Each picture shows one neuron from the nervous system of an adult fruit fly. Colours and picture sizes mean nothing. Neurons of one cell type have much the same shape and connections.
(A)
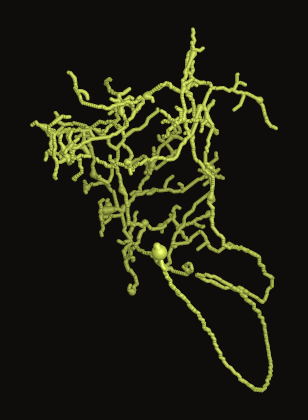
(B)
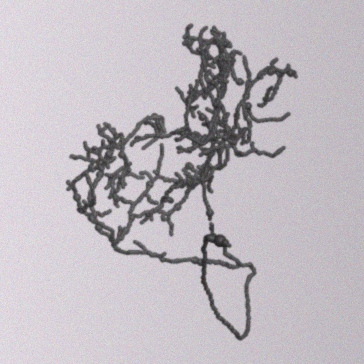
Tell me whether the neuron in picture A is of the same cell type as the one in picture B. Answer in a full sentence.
They are of the same cell type.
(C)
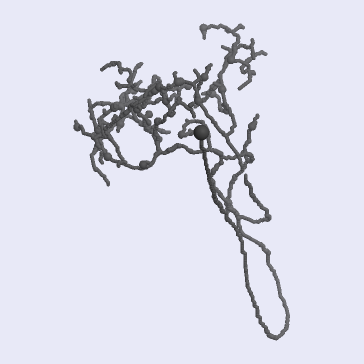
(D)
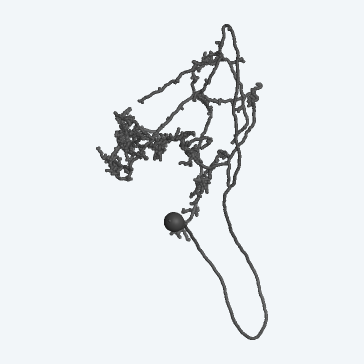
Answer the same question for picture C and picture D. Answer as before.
They are of different cell types.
